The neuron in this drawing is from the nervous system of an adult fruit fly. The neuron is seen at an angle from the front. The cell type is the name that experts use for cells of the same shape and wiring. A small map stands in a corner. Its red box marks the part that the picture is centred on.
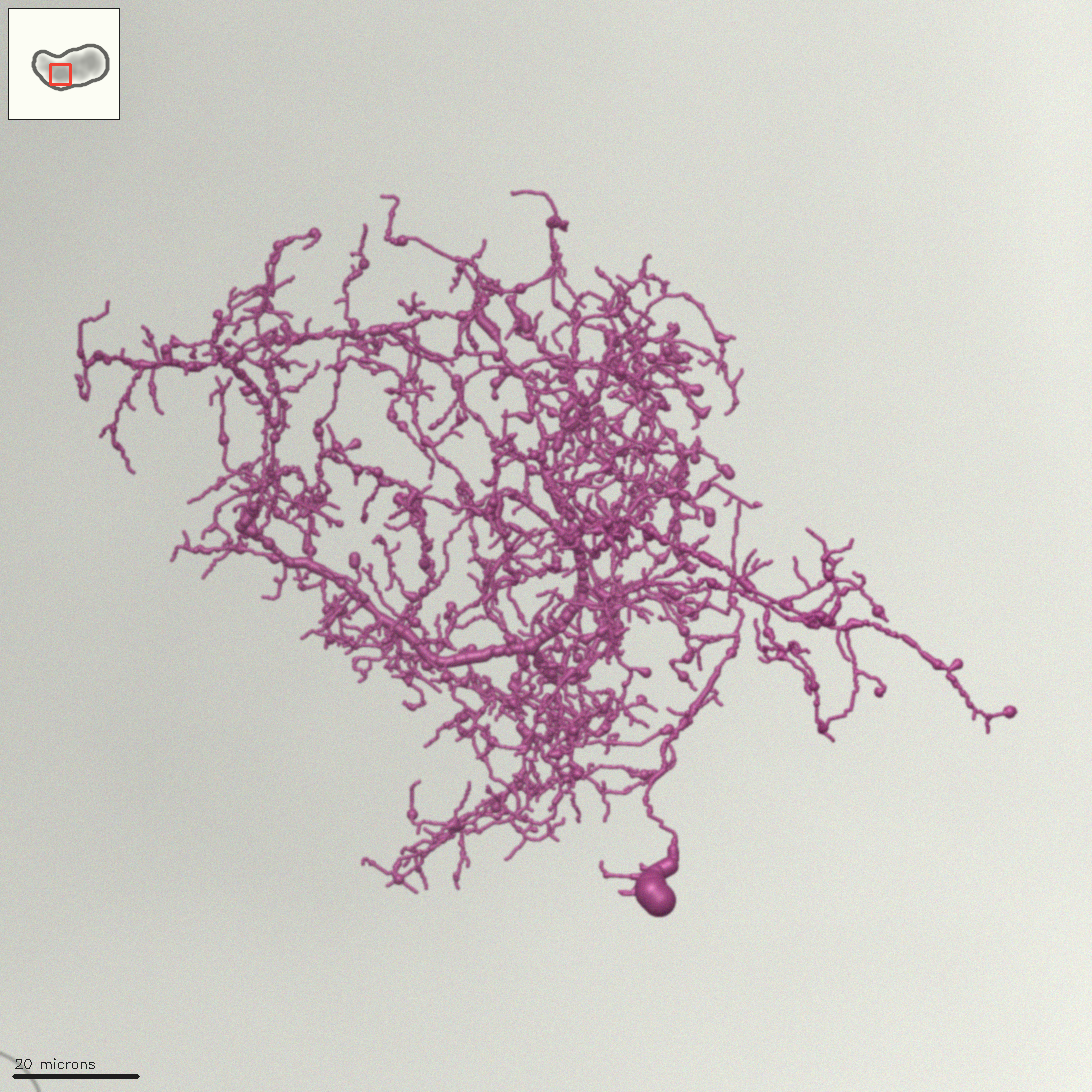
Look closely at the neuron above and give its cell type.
IN08A008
